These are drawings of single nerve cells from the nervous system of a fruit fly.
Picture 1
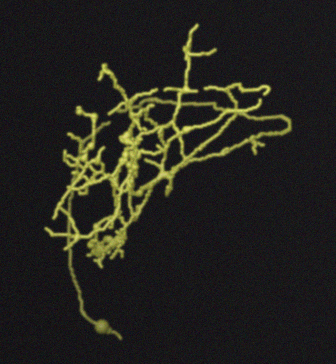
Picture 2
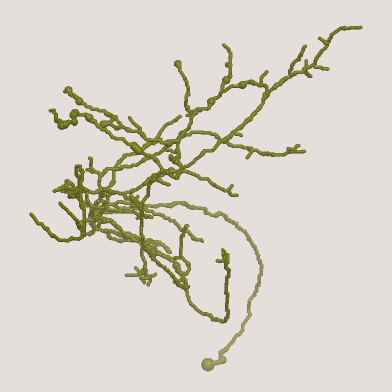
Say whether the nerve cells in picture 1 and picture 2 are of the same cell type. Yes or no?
no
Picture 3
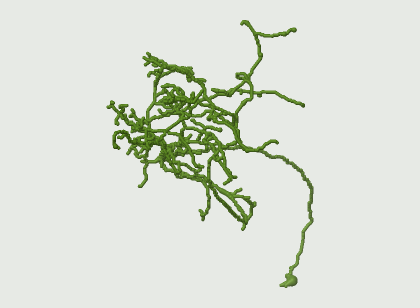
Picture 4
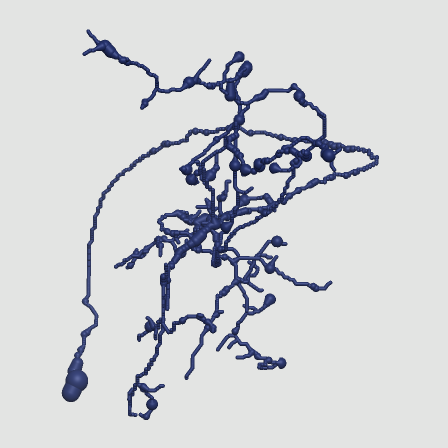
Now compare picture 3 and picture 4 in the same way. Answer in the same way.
no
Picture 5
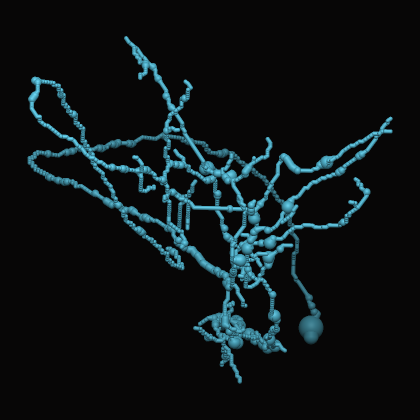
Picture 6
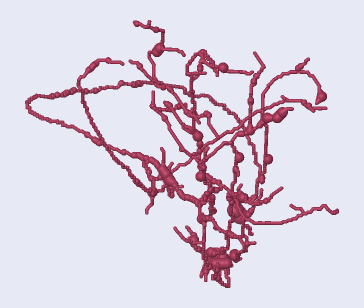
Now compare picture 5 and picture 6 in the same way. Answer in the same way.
yes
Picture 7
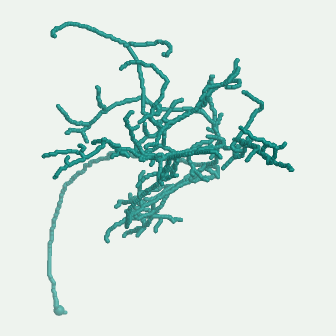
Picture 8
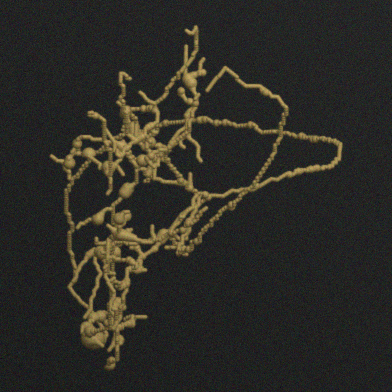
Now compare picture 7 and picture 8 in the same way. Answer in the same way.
no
